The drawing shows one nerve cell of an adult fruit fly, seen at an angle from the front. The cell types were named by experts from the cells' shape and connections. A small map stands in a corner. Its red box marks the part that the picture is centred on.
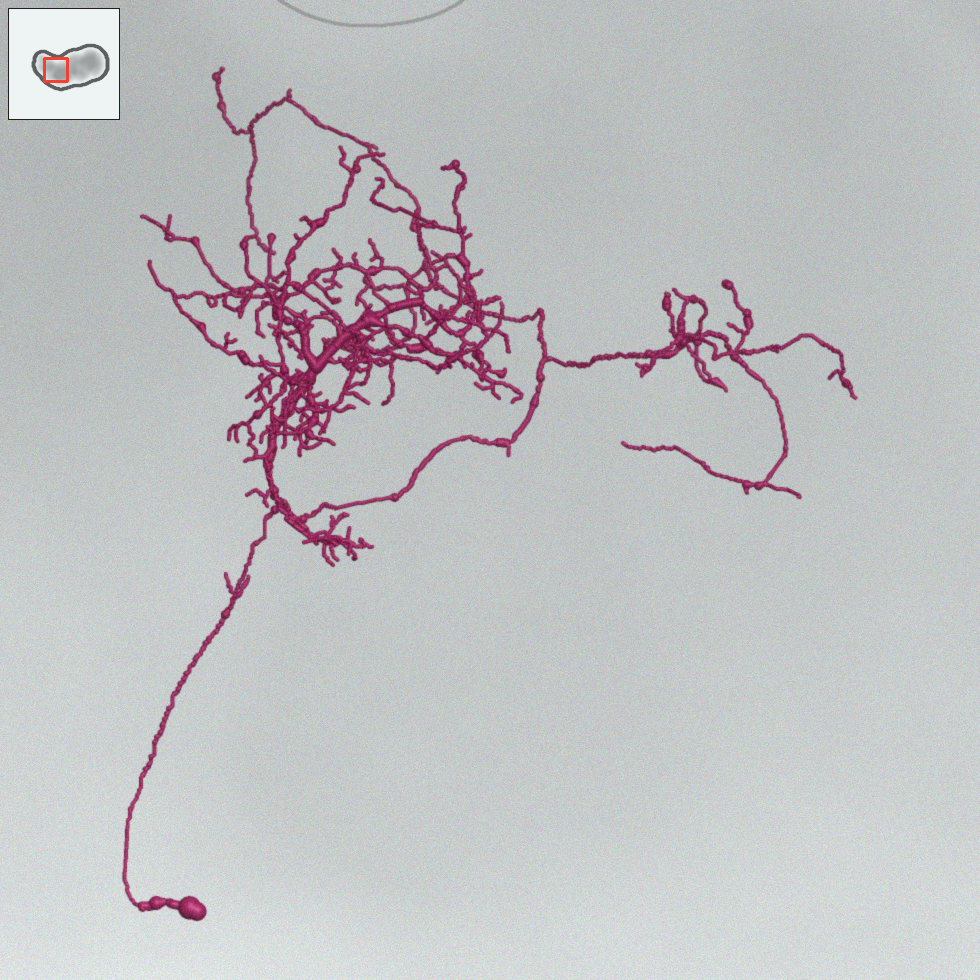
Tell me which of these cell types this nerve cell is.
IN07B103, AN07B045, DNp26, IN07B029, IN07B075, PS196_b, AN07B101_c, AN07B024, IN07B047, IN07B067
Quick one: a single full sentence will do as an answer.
What this nerve cell is, by cell type, is IN07B047.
